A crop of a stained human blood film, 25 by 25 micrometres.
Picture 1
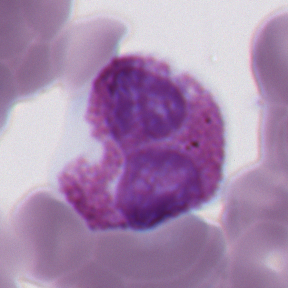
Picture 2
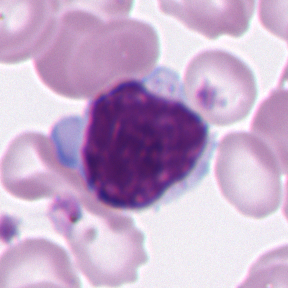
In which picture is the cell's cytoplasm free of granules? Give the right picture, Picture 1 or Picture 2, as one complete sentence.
For the cell in picture 2, the cytoplasm contains no visible granules.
